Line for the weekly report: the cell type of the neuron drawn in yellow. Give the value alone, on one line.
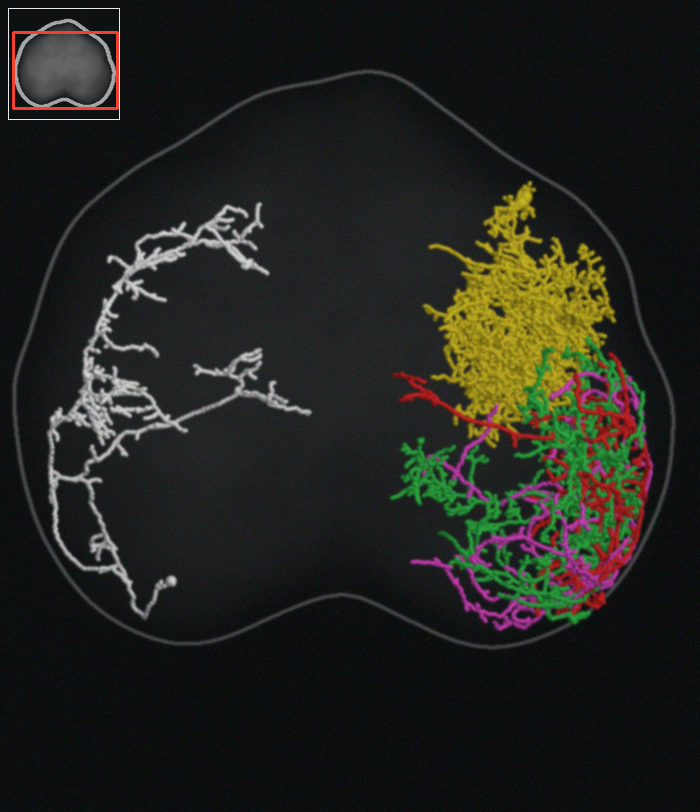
IN19A007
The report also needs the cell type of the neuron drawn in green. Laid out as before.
IN13A010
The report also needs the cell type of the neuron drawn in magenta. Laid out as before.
IN13A039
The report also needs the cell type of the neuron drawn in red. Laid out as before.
IN13A032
